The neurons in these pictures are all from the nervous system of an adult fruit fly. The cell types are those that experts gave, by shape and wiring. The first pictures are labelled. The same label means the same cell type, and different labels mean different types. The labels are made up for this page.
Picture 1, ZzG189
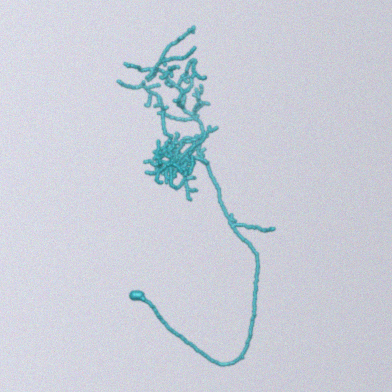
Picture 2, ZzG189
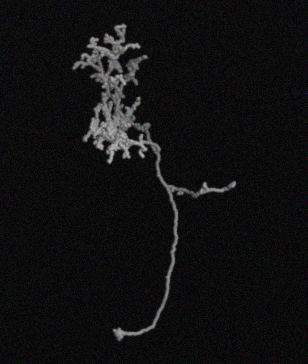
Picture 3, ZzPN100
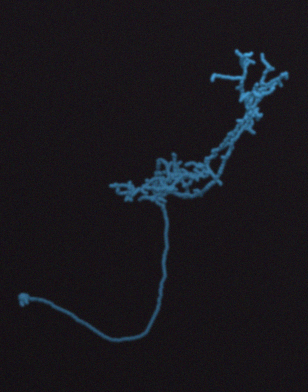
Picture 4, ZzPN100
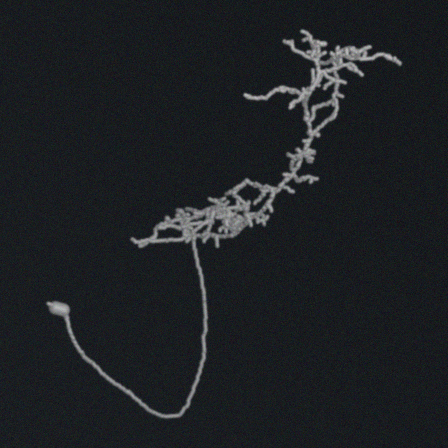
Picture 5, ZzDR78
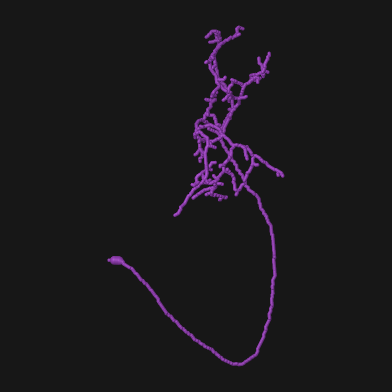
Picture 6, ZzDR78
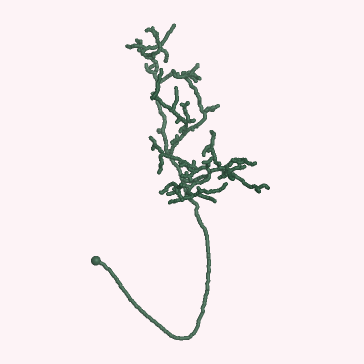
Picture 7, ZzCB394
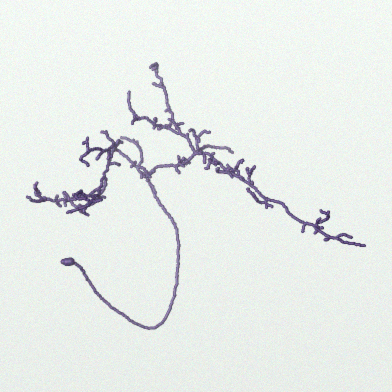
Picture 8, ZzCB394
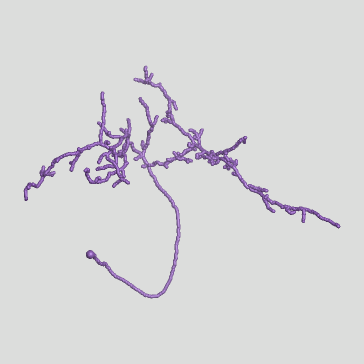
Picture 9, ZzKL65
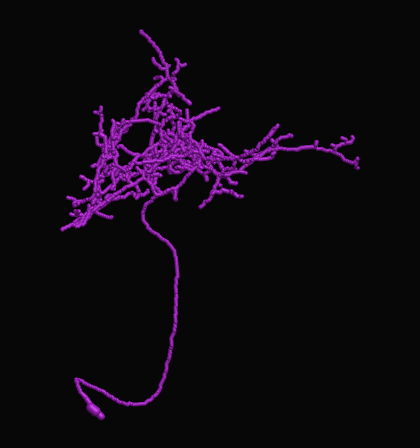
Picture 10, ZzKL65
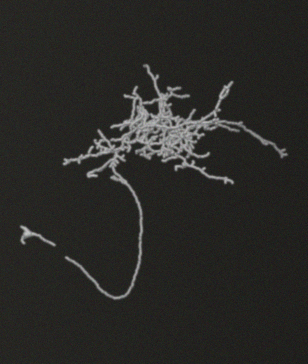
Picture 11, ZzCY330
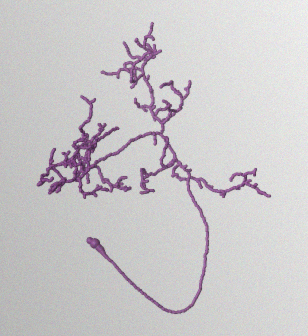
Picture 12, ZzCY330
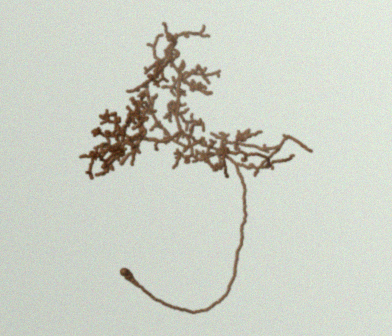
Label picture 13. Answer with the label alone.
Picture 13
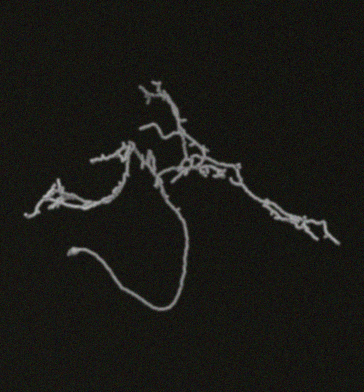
ZzCB394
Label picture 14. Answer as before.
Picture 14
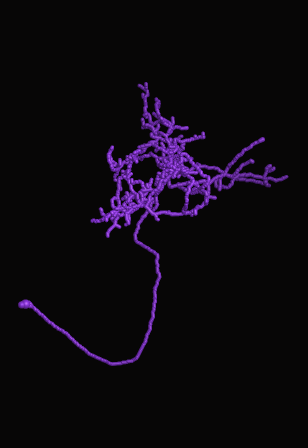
ZzKL65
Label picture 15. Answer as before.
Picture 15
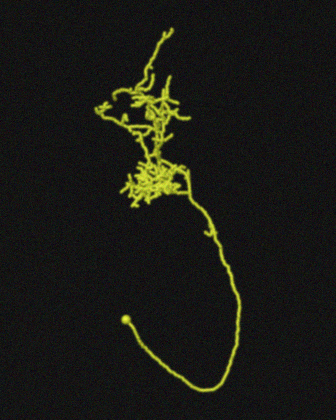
ZzG189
